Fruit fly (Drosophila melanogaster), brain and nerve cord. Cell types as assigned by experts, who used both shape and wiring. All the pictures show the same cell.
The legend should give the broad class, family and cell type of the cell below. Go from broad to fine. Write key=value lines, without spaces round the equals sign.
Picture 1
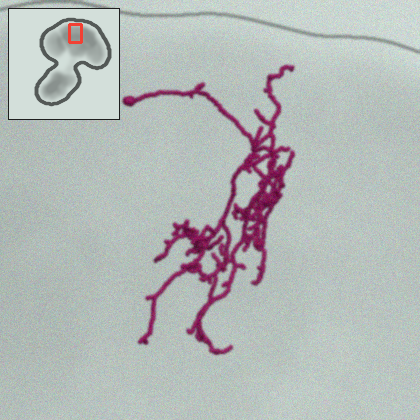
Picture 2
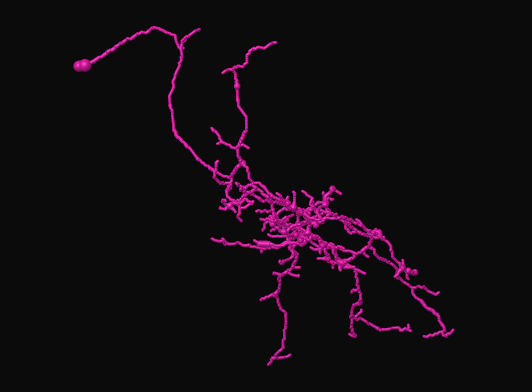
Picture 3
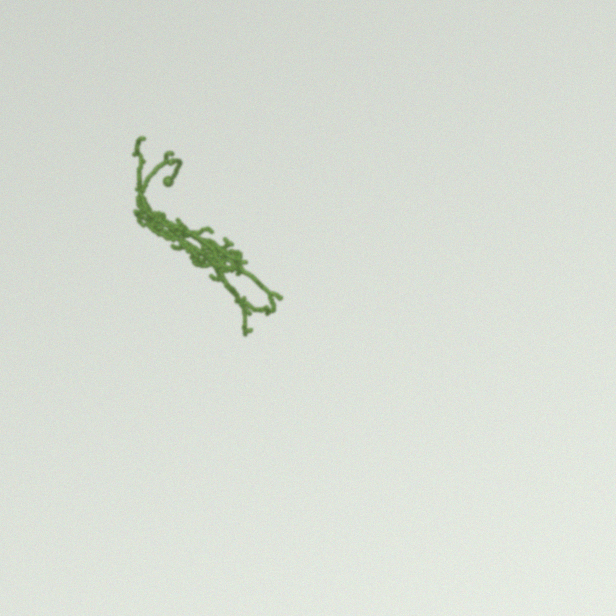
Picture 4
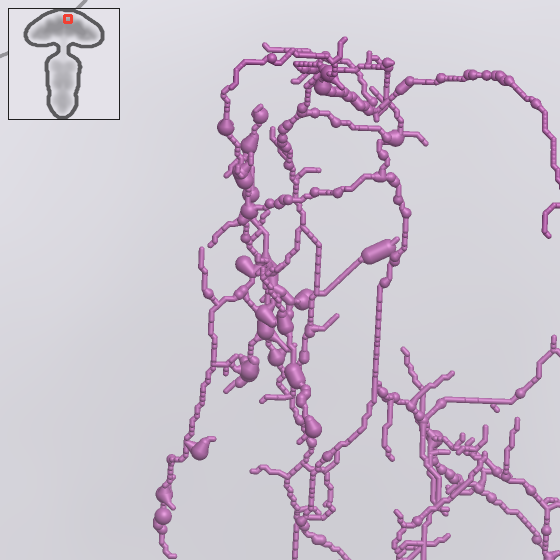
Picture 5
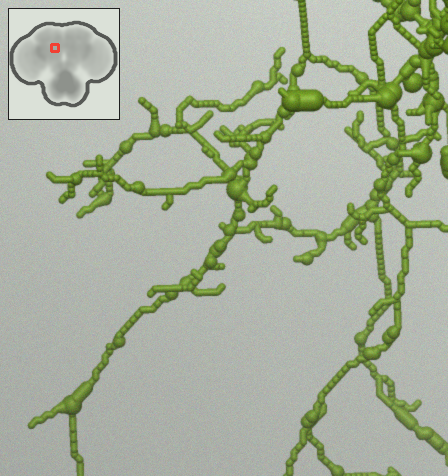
broad_class=central-brain intrinsic neuron
family=hemilineage AOTUv1_medial
cell_type=LAL043_b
